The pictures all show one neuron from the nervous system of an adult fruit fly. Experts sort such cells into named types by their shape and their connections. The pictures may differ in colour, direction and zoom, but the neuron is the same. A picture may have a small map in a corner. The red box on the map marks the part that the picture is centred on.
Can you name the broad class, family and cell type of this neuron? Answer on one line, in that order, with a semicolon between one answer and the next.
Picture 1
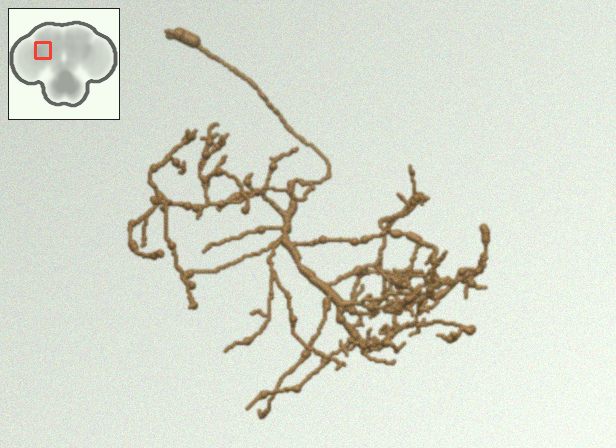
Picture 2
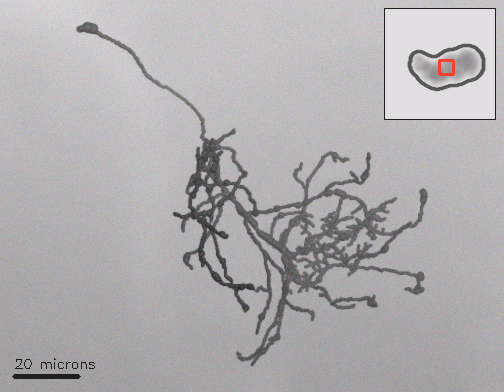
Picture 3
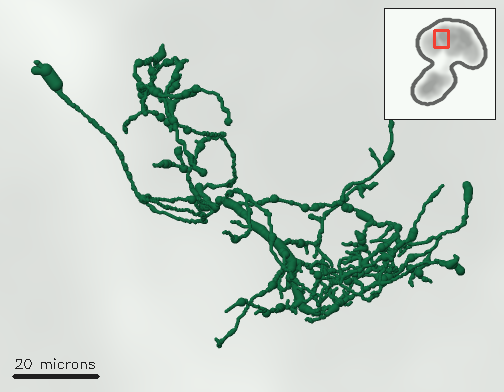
central-brain intrinsic neuron; hemilineage VPNp&v1_posterior; PVLP111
